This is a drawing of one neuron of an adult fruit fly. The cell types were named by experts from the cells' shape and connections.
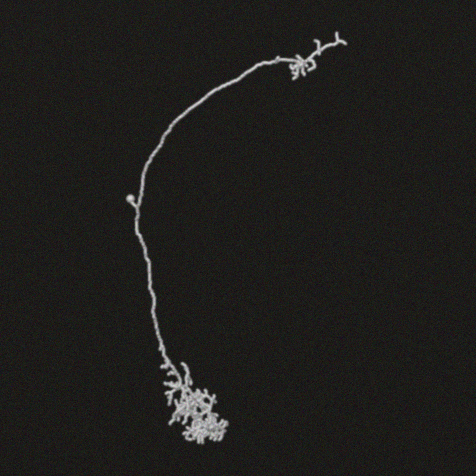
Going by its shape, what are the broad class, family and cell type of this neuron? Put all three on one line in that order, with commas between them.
visual projection neuron, hemilineage VPNd2, LC10e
